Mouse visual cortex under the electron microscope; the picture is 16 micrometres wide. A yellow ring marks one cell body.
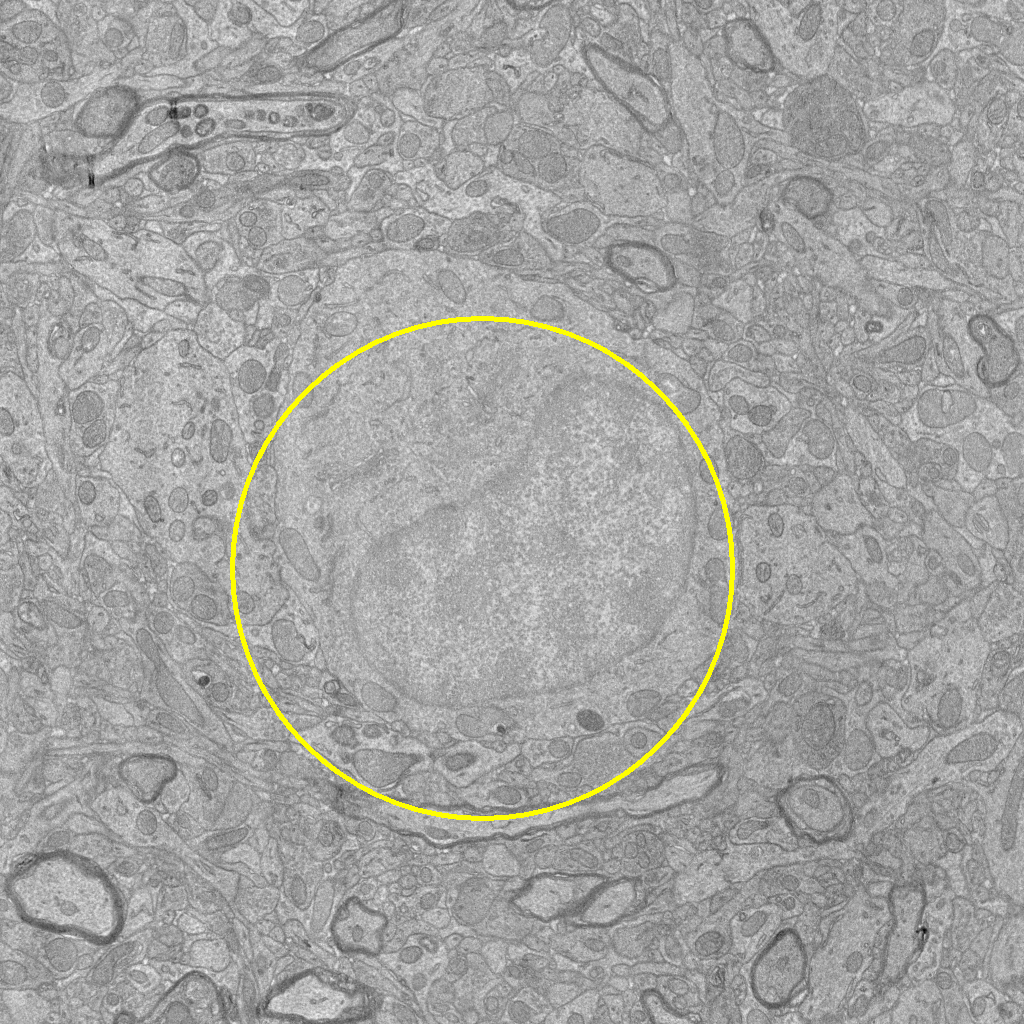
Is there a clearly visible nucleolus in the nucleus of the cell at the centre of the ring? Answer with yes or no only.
No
